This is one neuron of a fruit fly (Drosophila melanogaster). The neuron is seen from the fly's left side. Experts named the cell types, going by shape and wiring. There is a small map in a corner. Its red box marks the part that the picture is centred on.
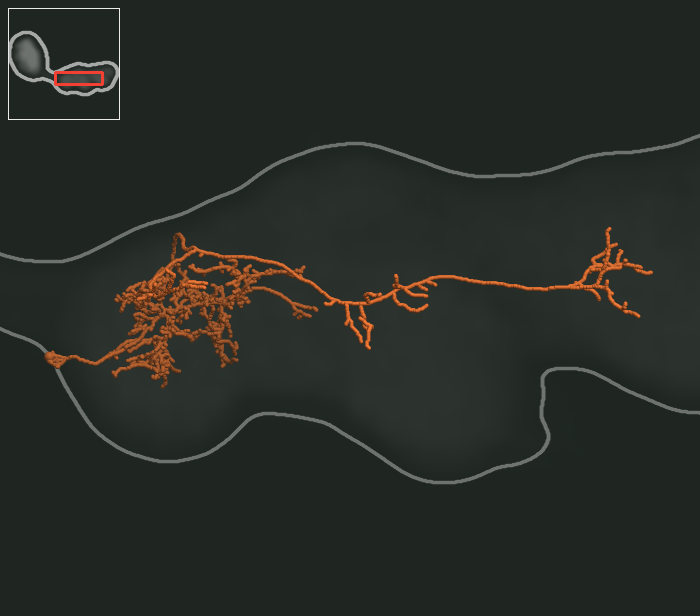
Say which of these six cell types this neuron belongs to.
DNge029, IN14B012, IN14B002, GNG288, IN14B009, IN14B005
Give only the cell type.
IN14B002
